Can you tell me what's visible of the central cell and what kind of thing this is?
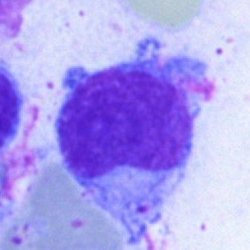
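Here the nucleus sits toward the upper part of the cell. Just beneath it, the cytoplasm is paler than it is out at the cell edge. Follow the outline and you'll see it is irregular rather than smooth, with small bud-like projections of cytoplasm sticking out along the top edge. This is a hairy cell.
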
